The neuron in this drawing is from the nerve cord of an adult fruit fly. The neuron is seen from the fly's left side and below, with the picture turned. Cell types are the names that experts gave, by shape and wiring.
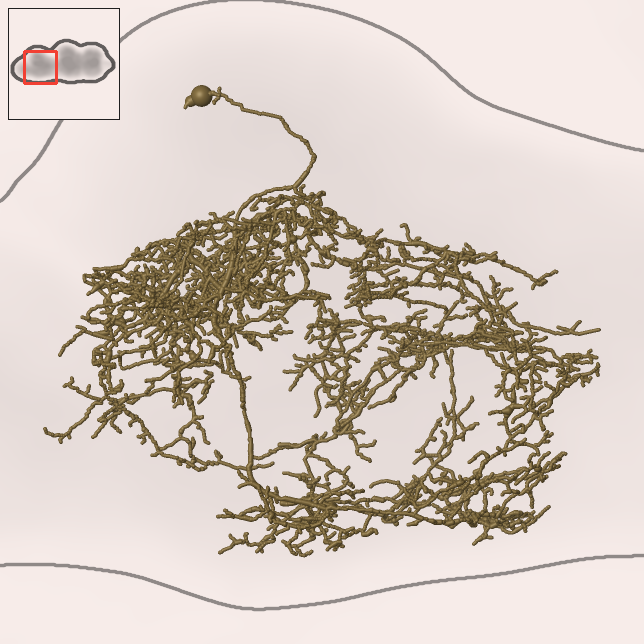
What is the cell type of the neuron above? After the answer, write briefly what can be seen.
The cell type is IN13B007. This is a nerve-cord intrinsic neuron. More than a hundred branch ends can be seen. In this view it is about as wide as it is tall.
